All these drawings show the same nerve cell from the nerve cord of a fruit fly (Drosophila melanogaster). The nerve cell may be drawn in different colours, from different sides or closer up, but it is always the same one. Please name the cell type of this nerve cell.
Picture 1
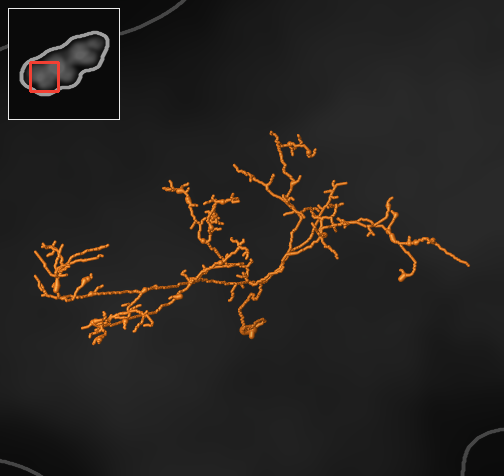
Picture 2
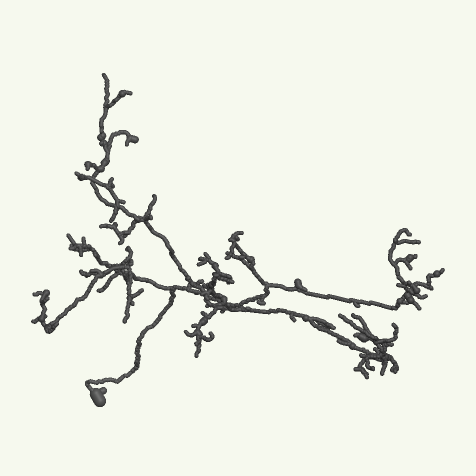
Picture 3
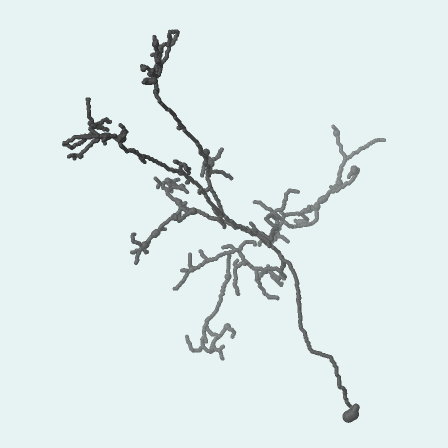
IN05B085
